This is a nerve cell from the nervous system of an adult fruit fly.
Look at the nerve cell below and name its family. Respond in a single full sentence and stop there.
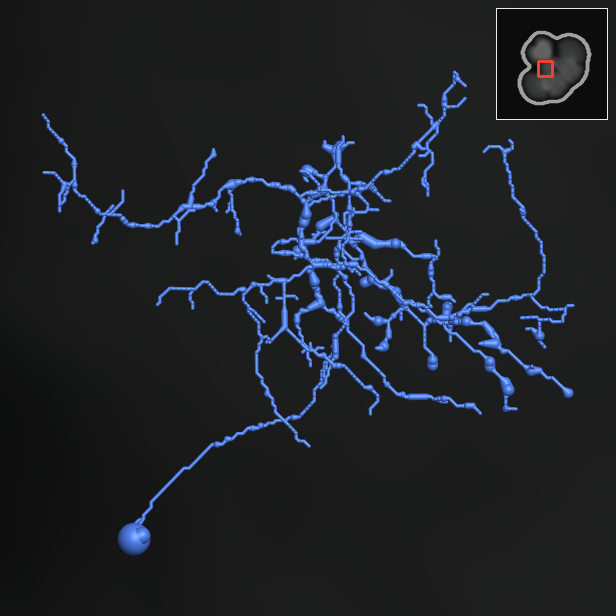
When grouped by family, this nerve cell is hemilineage TRdl_b.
